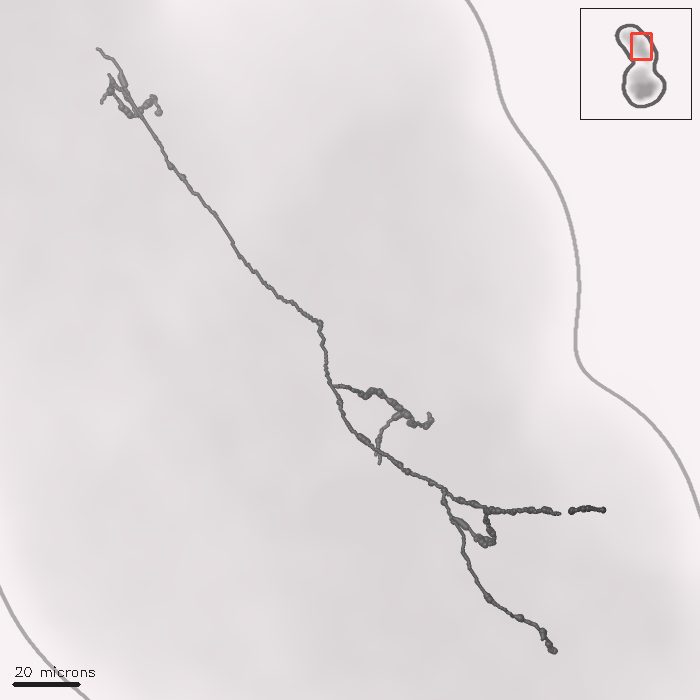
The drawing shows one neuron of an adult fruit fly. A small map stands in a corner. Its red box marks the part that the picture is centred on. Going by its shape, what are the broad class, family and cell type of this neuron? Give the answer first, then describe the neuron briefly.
Its broad class is sensory neuron entering the nerve cord. The name of its family is class mechanosensory proprioceptive. It is of cell type SNpp18. The drawing shows no cell body. From top to bottom in the picture it spans about 190 microns.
